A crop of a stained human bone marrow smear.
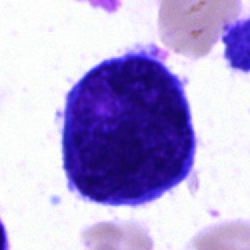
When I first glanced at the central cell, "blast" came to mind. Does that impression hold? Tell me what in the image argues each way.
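A nucleus fills nearly the whole of this roughly round cell, with hardly any cytoplasm visible around it. No vacuoles appear anywhere in the cell.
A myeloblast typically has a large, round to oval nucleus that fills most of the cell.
The nucleus seen here matches that pattern, which speaks for blast. The name blast fits, and the cell is a blast rather than a proerythroblast.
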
